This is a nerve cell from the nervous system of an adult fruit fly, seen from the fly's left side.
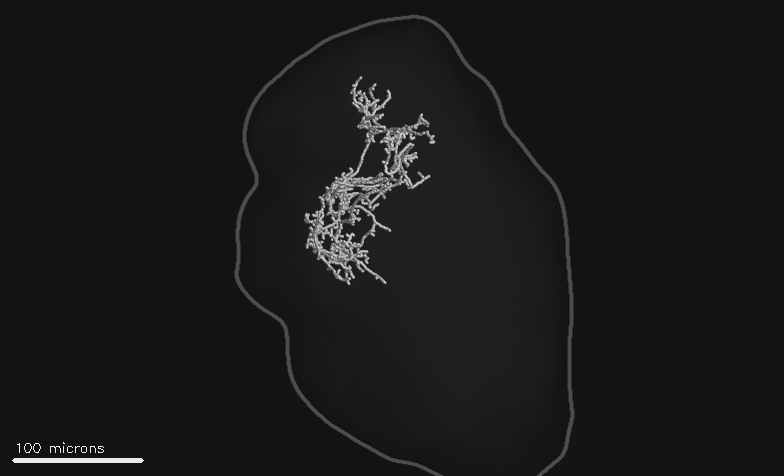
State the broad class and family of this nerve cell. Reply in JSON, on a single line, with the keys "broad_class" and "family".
{"broad_class": "central-brain intrinsic neuron", "family": "hemilineage VLPl2_medial"}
